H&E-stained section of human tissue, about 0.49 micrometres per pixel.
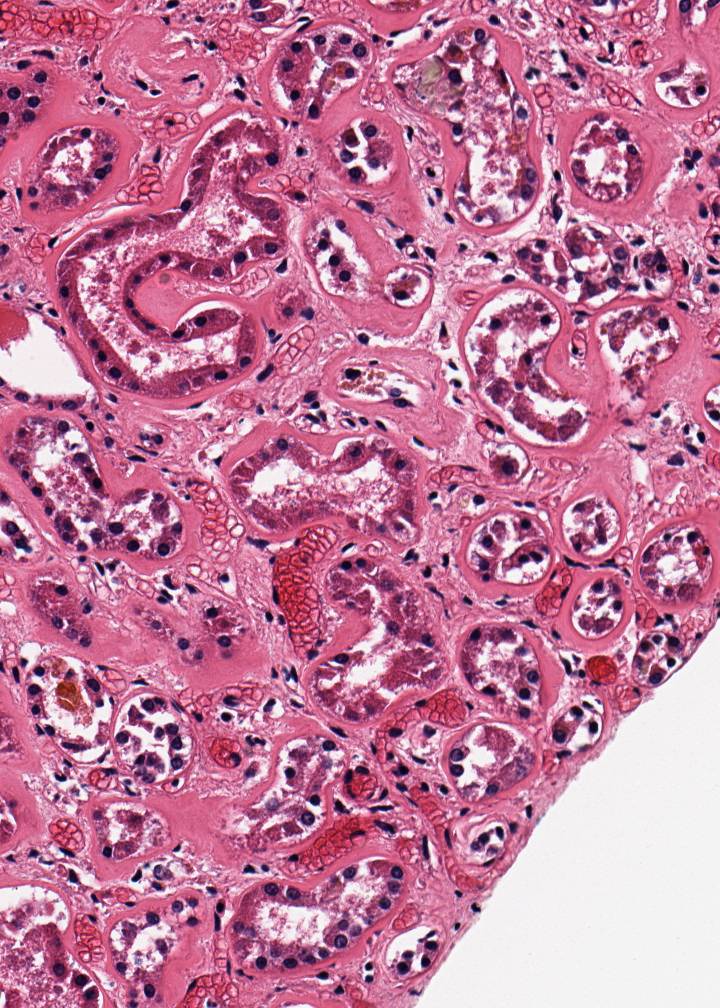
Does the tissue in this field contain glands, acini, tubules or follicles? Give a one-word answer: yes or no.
Yes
